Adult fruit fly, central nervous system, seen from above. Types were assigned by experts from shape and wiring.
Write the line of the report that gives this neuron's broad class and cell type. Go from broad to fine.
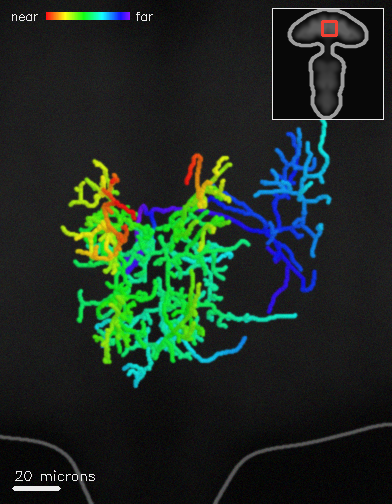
central-brain intrinsic neuron; GNG160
